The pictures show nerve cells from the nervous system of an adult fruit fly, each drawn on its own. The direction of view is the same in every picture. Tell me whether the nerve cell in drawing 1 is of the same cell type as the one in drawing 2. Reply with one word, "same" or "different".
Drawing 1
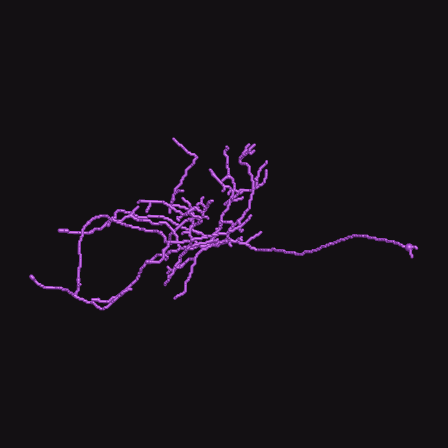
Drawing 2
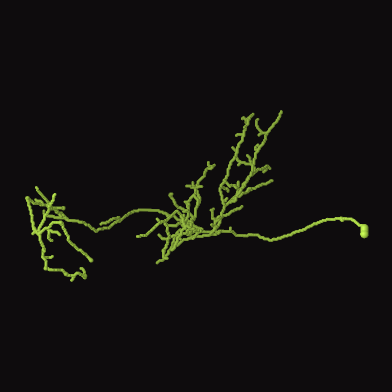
same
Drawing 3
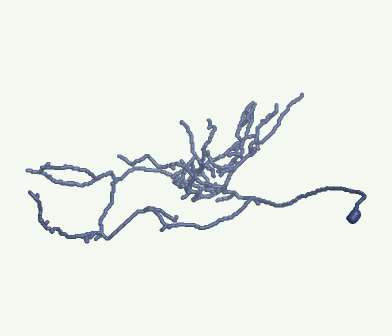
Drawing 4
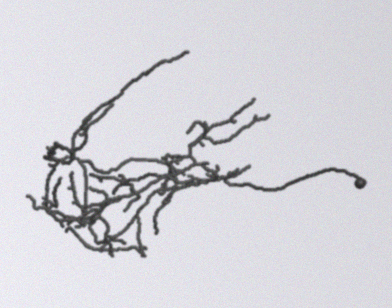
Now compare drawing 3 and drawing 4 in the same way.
different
